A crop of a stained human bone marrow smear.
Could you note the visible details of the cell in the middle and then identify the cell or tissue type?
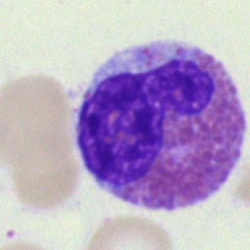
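The nucleus is indented from the top into a larger left part and a smaller upper-right part, and it lies off-centre, toward the left side of the cell. Its chromatin is dark purple and clumped, with small paler patches. Above the nuclear notch, at the top of the cell, lies a paler, bluish zone of cytoplasm. The cell is an eosinophil.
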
